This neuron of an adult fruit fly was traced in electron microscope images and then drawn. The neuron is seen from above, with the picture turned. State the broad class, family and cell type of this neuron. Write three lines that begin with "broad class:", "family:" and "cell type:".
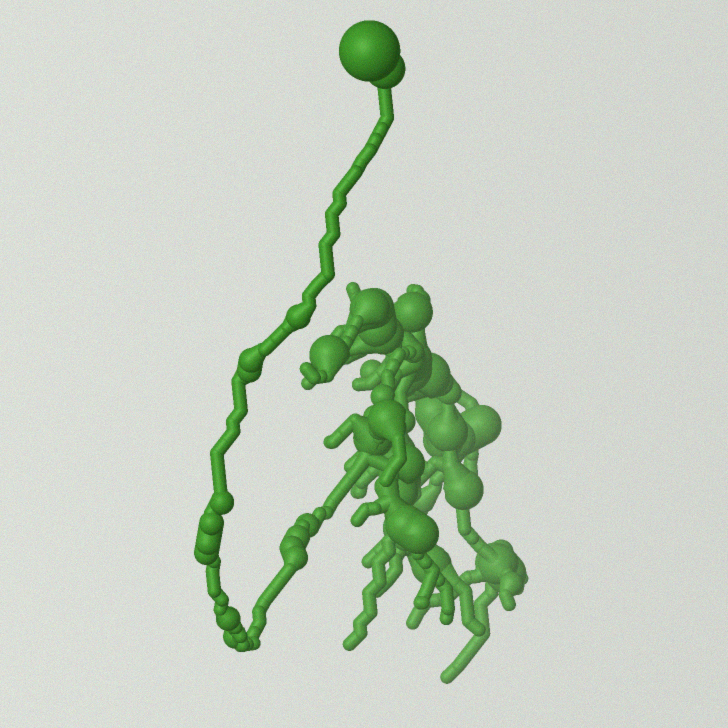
broad class: optic-lobe intrinsic neuron
family: Dm
cell type: Dm15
